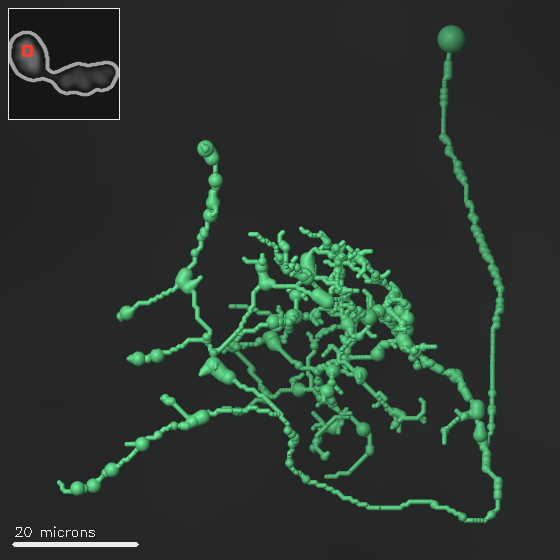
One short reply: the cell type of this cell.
PVLP133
